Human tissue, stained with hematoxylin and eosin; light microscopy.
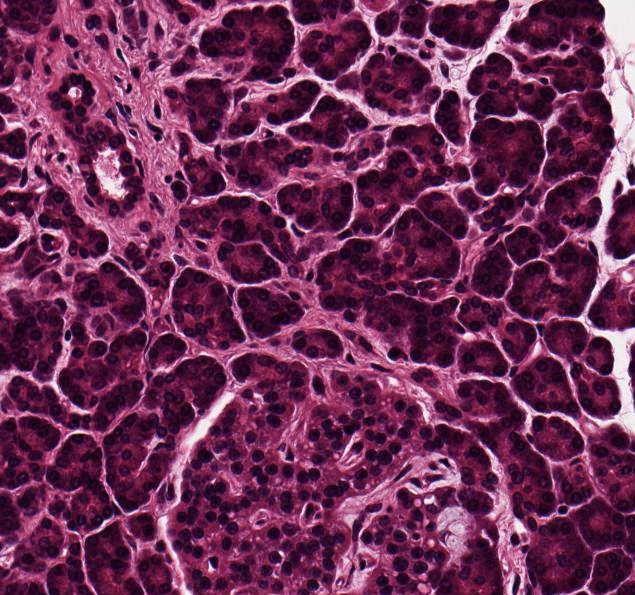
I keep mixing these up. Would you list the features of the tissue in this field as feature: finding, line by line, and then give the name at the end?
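Architecture: closely packed acini grouped into small lobules, divided by thin pink septa
Acinar cells: round basal nuclei, deeply stained purple cytoplasm
Lower centre: rounded cell cluster without acinar grouping, evenly scattered round nuclei, paler cytoplasm
Connective tissue: broadest fibrous band at upper left, around the duct
Tissue: pancreas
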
